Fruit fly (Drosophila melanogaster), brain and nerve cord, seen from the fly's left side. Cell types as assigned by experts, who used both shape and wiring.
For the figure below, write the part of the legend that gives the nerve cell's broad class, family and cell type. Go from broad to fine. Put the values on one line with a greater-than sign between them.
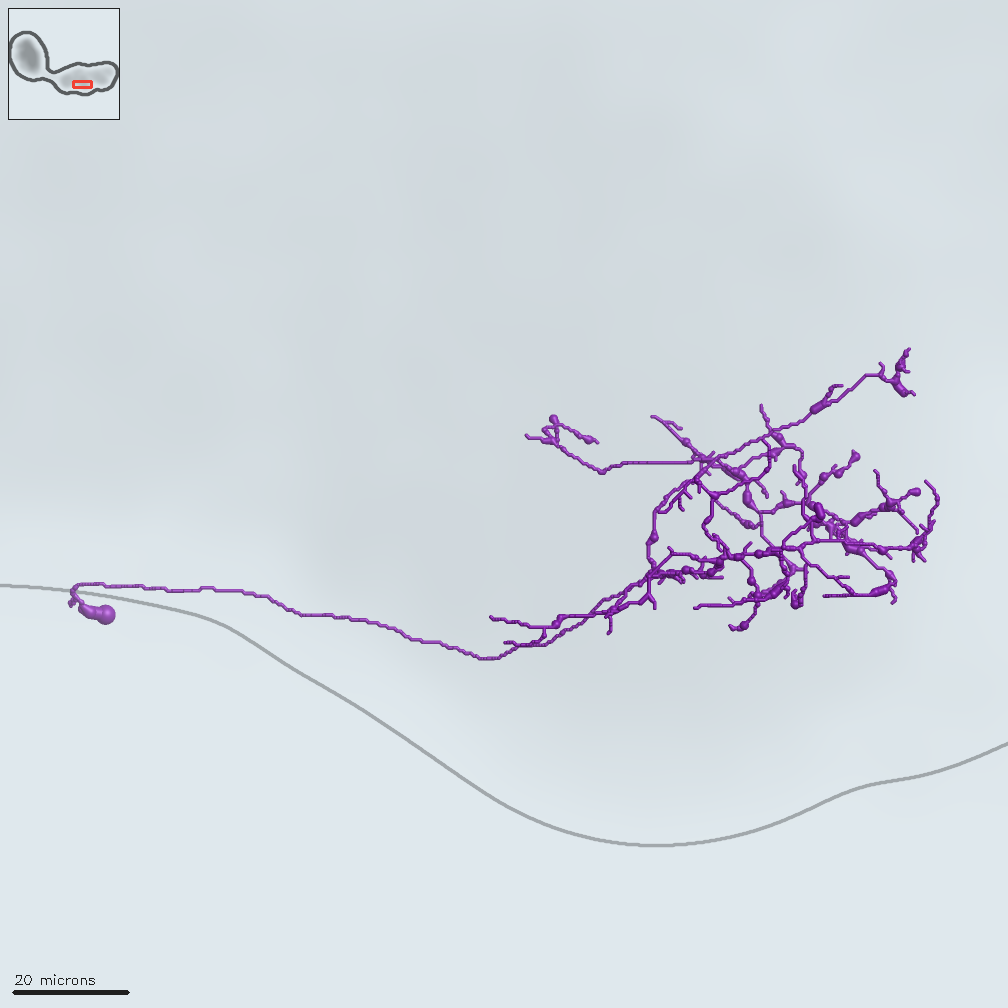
nerve-cord intrinsic neuron > hemilineage 13B > IN13B082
